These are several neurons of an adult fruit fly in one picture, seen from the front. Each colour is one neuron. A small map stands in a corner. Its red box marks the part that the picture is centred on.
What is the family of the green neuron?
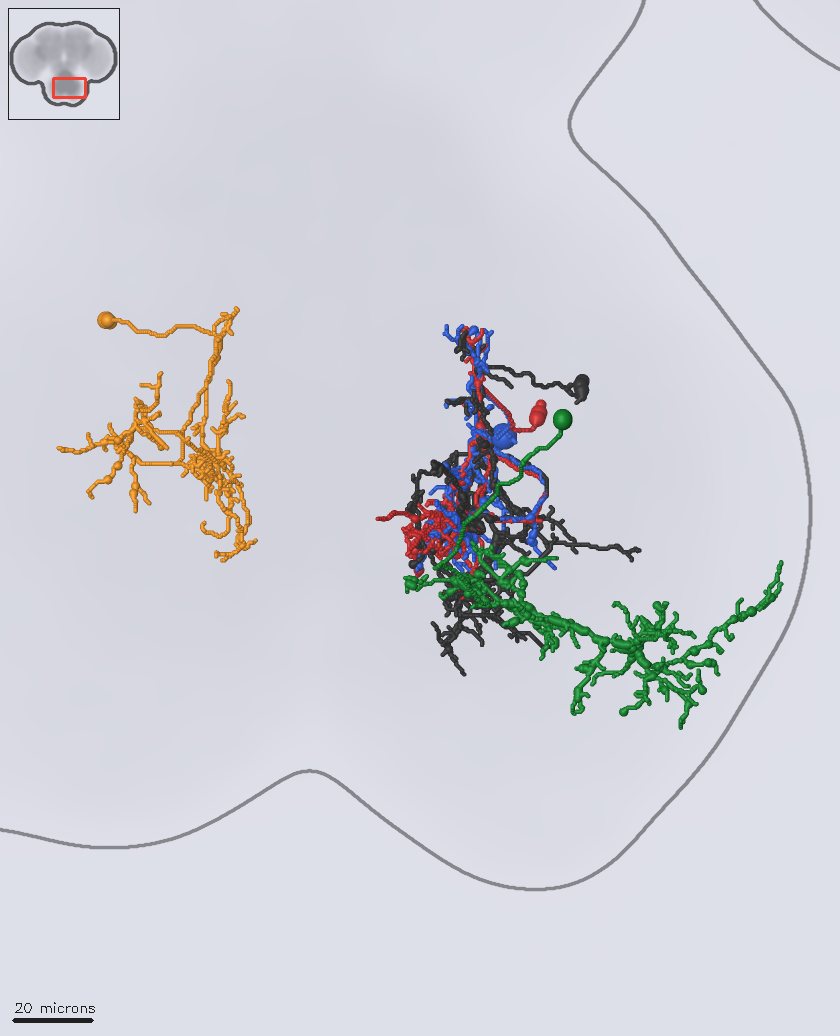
hemilineage 09A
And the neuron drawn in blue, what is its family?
hemilineage 20A.22A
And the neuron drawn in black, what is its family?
hemilineage 20A.22A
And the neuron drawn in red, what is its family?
hemilineage 20A.22A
